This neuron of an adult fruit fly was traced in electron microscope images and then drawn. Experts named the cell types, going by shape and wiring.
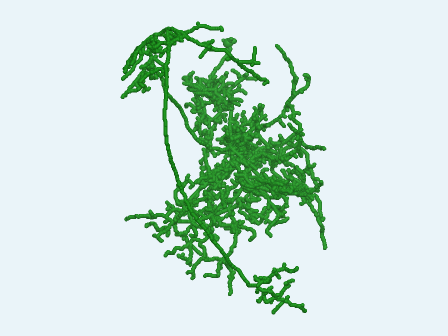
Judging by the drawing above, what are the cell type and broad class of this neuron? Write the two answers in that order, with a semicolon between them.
AVLP015; central-brain intrinsic neuron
